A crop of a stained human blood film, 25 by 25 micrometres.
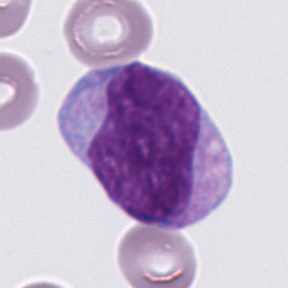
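Atypical promyelocyte in a stained smear of human peripheral blood, the cell in the middle of the field. Its outline is smooth and oval, about 16 by 13 micrometres. The nucleus, about 14 by 10 micrometres and filling about 70% of the cell's area, lies as a broad band across the middle, with cytoplasm showing on both its left and right sides. The cytoplasm is pale greyish blue and shows no coarse or dark granules.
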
